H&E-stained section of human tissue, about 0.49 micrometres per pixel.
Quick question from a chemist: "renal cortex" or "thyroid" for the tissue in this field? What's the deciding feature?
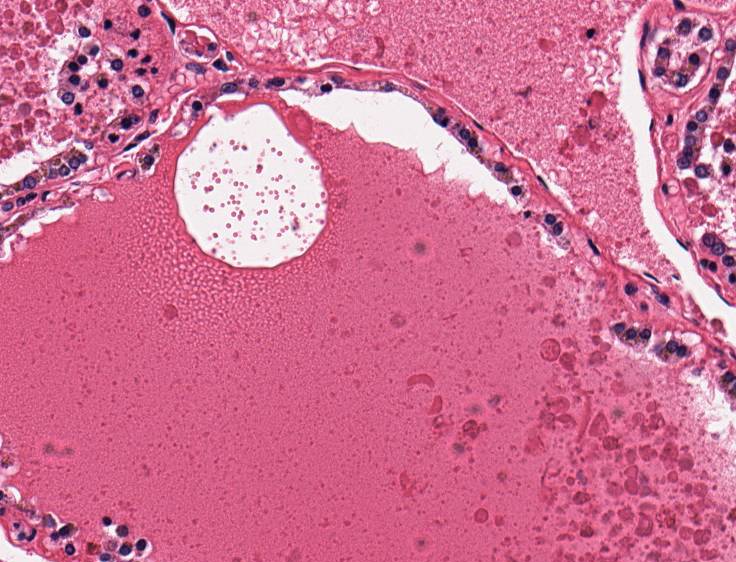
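Thyroid. Thin cellular septa cross the field, separating large spaces filled with pink material. One round clear space within that material, upper left of centre. White cleft between pink material and septum along upper edge of the large space.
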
